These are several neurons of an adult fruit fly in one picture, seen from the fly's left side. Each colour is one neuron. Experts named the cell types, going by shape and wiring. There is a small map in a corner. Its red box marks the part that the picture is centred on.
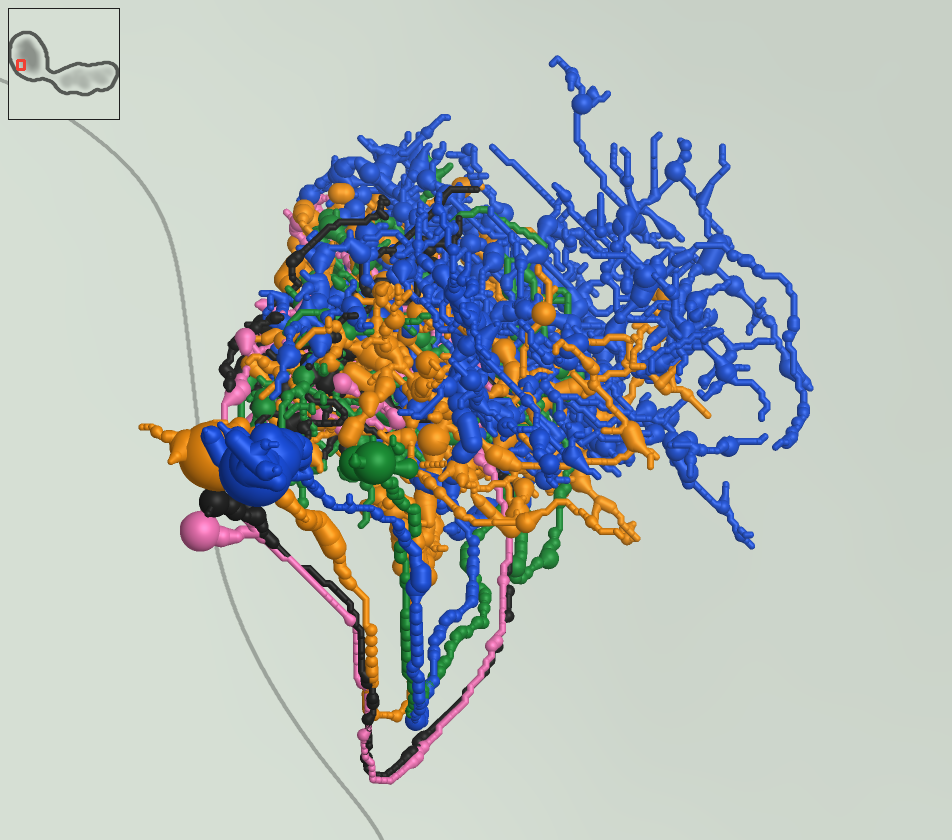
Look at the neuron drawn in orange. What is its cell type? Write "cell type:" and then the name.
cell type: GNG591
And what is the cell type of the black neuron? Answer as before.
cell type: GNG408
